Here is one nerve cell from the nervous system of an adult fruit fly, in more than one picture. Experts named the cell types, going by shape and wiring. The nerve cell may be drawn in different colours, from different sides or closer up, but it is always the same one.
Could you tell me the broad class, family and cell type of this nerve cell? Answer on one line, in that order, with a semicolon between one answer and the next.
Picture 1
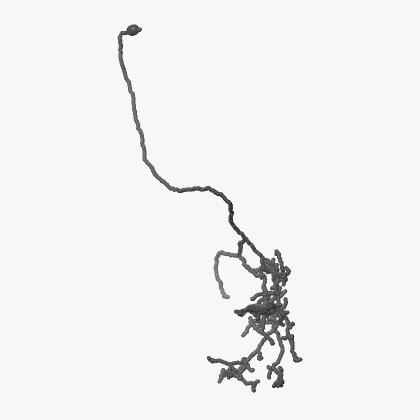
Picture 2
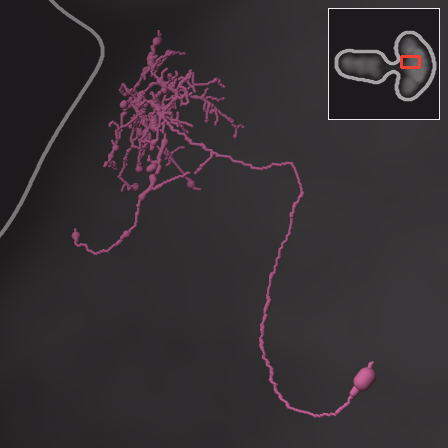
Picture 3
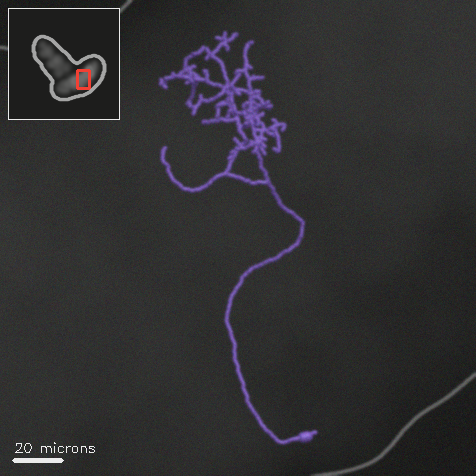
central-brain intrinsic neuron; hemilineage MX3; CB3748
